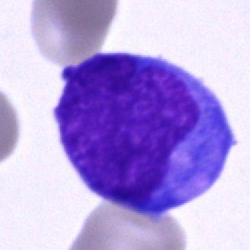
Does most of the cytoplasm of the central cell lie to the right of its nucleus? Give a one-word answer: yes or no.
Yes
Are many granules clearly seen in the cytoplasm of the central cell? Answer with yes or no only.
No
